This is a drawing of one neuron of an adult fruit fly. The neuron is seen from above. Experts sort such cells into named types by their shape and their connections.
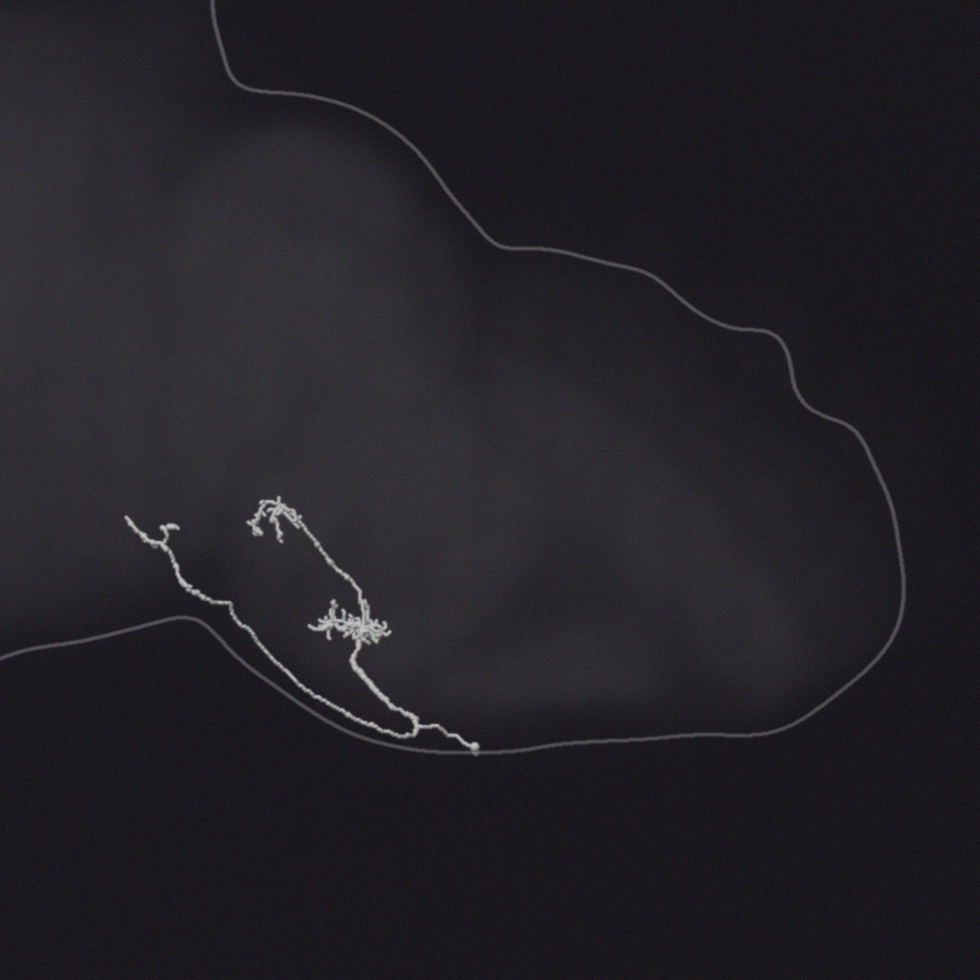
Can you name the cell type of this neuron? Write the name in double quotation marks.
"LLPC2"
